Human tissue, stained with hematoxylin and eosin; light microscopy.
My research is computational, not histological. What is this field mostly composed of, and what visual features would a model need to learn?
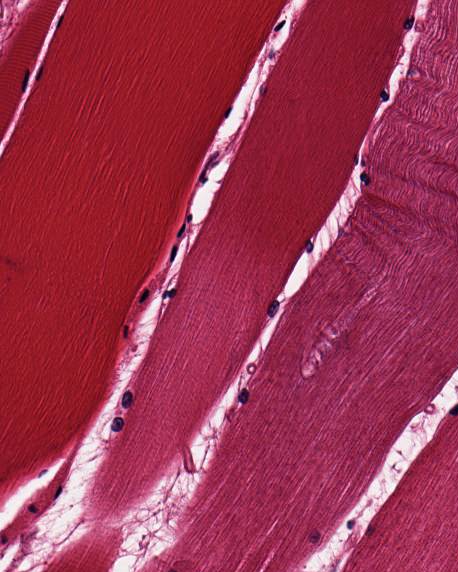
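Skeletal muscle. Long, unbranched, parallel fibres cross the whole field diagonally, lower left to upper right: broad eosinophilic bands with fine lines along their length. Dark, elongated nuclei at fibre edges, not centres.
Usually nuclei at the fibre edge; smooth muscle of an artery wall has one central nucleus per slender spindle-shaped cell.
Pale loose connective tissue strands, scattered small nuclei, between fibres.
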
